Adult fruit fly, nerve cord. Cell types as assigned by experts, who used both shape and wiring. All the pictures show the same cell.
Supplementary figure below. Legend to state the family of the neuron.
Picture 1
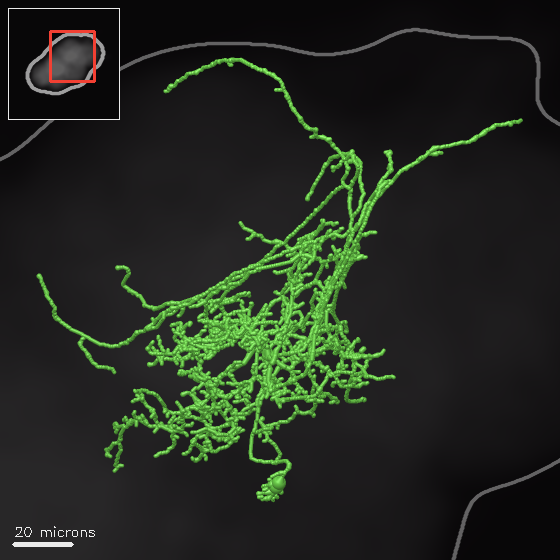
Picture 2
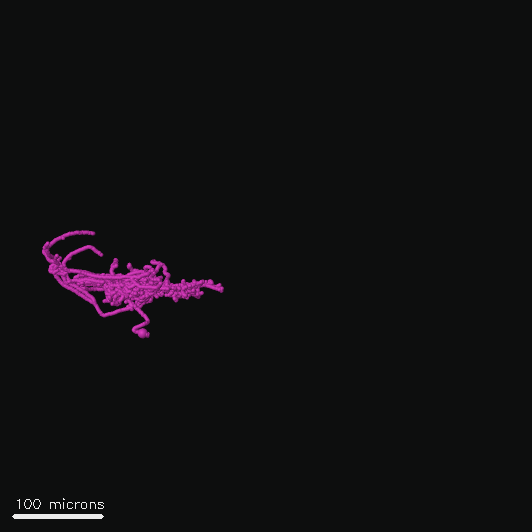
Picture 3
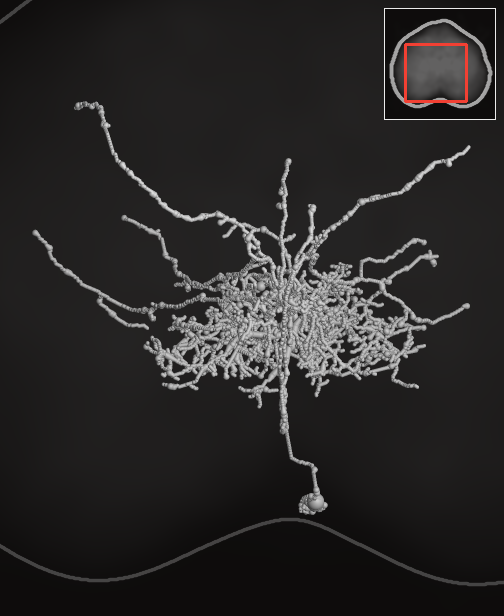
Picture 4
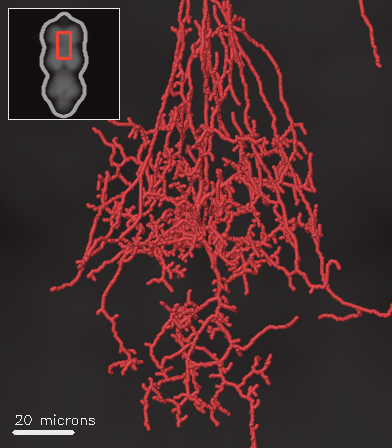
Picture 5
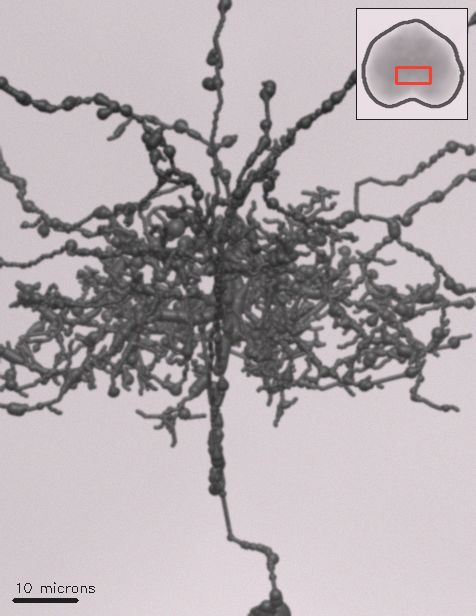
hemilineage 00A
